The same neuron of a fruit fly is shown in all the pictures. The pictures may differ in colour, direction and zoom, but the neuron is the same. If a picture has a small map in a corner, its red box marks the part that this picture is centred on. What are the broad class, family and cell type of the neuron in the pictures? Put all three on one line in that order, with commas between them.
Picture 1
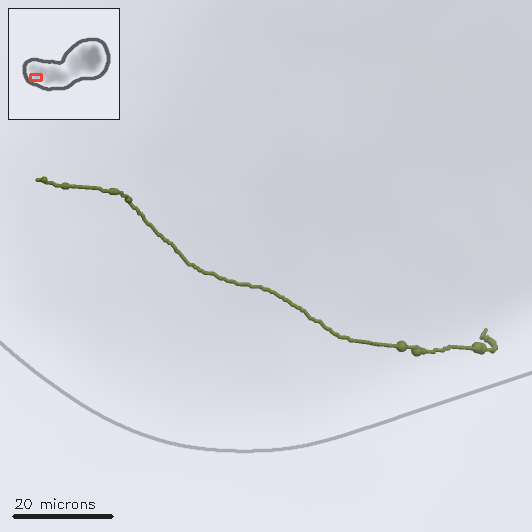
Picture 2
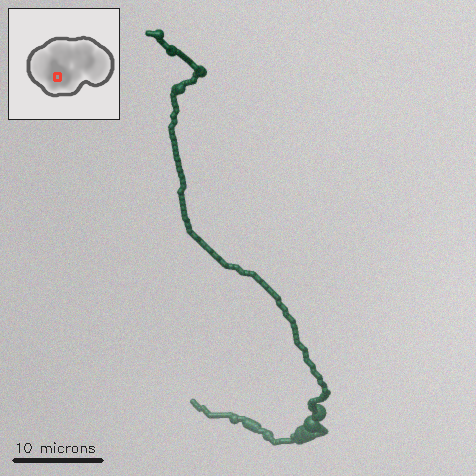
sensory neuron entering the nerve cord, class mechanosensory tactile, SNta34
